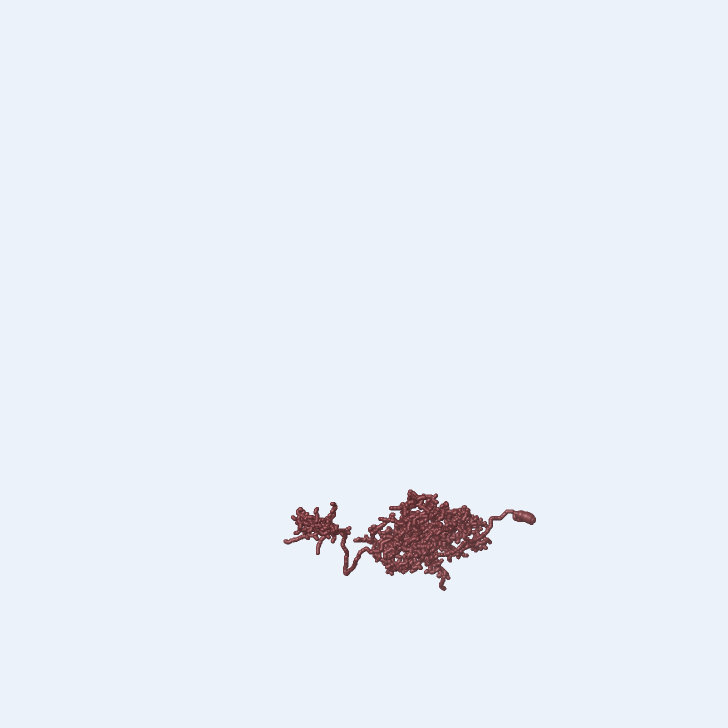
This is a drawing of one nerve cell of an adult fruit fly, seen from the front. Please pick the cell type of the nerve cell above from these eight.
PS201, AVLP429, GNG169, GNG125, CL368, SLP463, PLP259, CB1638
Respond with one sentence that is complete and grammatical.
This nerve cell is assigned to the cell type GNG125.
